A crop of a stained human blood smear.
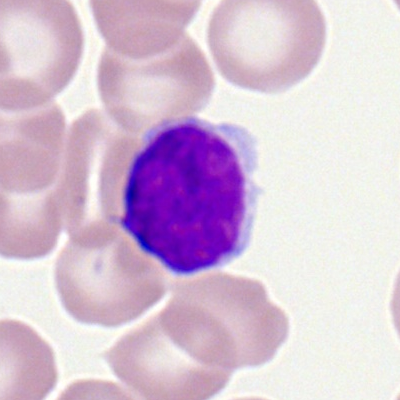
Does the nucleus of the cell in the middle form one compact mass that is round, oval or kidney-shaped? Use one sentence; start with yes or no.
Yes, one compact round, oval or kidney-shaped mass makes up the nucleus.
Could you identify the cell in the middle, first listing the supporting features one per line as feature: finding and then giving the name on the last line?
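Nucleus: takes up nearly the whole cell
Chromatin: dark purple, densely packed
Cytoplasm: thin pale blue rim, widest on the right
Name: lymphocyte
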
